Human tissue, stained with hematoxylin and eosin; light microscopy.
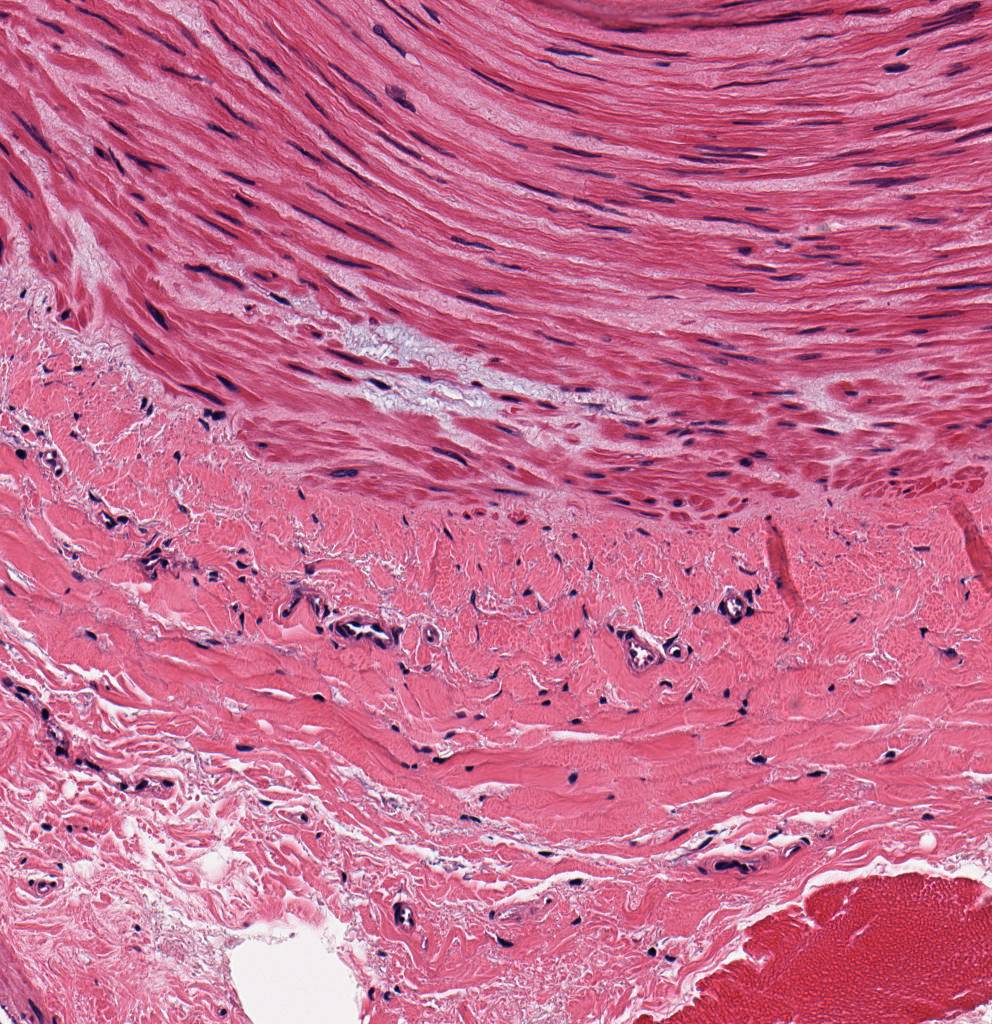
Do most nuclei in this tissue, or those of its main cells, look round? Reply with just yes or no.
No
